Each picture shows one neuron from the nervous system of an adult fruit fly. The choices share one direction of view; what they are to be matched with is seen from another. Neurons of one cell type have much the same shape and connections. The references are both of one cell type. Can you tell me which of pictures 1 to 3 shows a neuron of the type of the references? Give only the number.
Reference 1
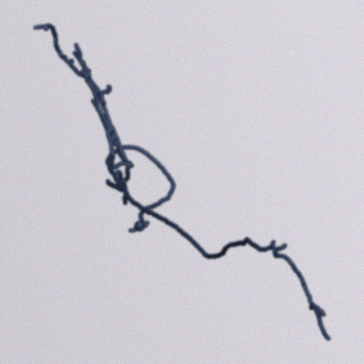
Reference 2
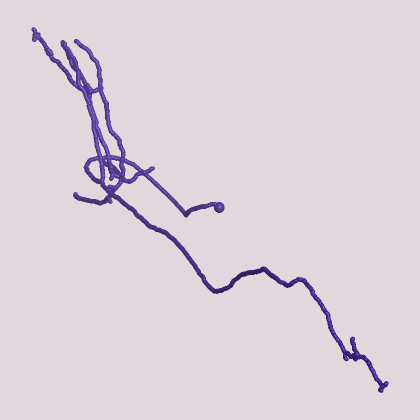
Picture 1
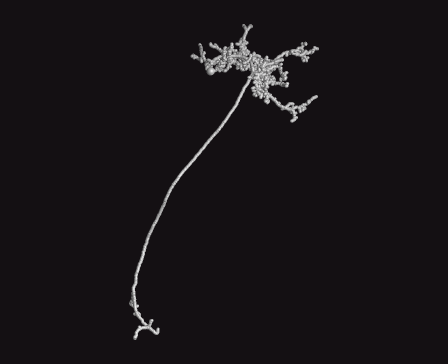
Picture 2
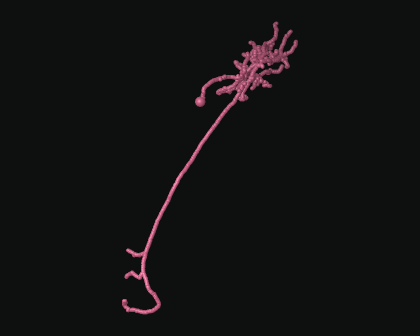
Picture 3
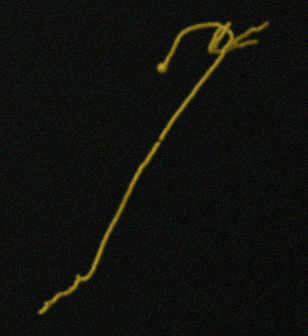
3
